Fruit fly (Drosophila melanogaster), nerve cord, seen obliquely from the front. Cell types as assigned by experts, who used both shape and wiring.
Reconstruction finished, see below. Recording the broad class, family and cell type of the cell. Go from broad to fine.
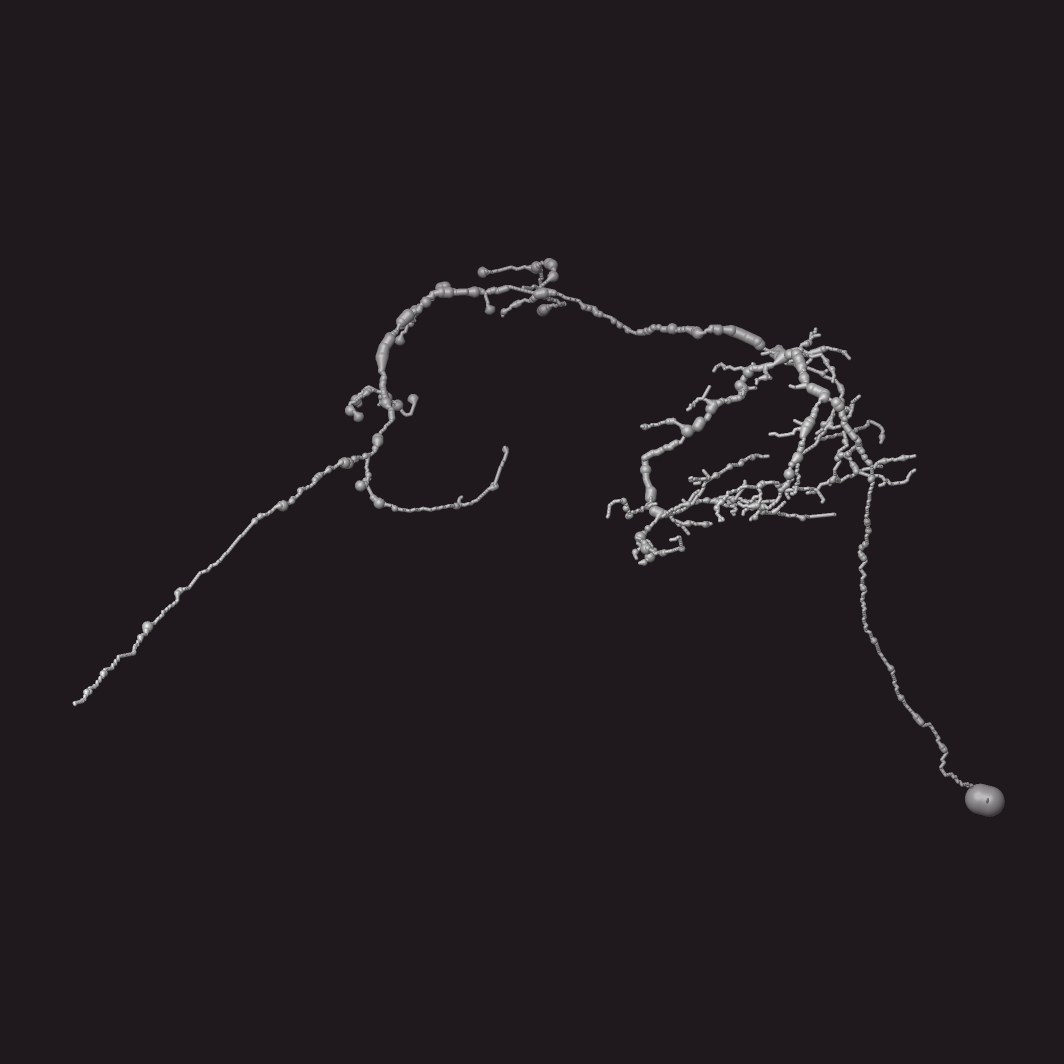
ascending neuron; hemilineage 06A; AN06A060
